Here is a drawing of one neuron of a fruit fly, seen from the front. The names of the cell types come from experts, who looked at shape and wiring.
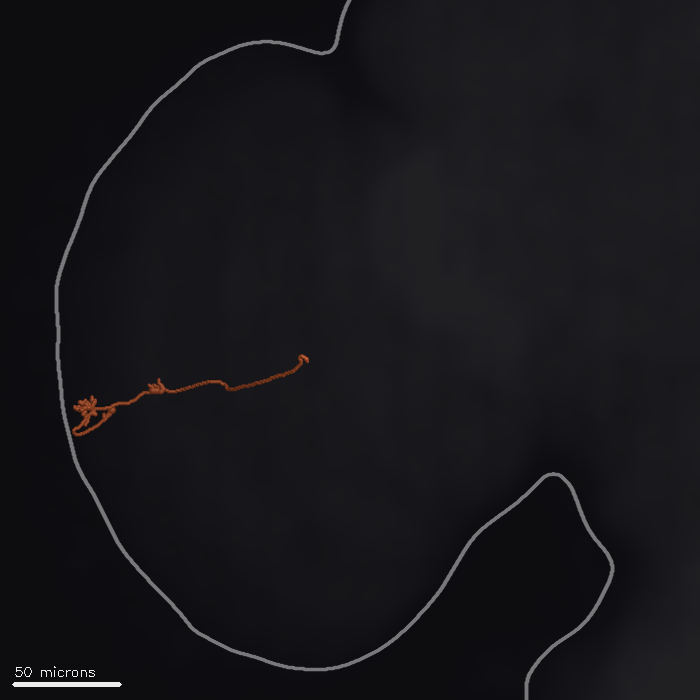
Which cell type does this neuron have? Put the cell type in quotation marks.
"Tm1"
